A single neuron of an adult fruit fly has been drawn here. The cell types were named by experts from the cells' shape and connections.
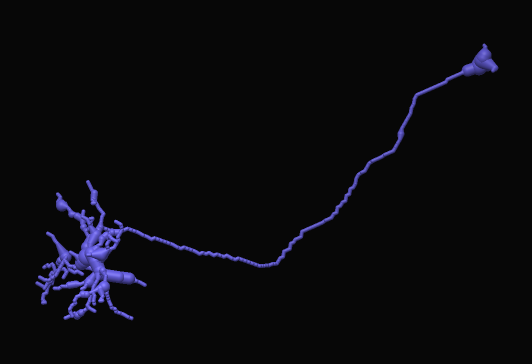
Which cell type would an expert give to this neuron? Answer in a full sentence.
The cell type is Dm8a.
